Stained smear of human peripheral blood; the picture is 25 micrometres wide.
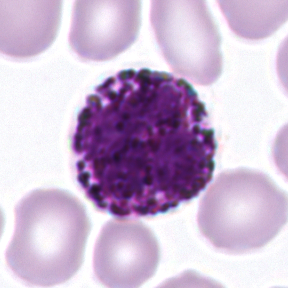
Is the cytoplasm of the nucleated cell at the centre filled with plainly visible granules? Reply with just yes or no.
Yes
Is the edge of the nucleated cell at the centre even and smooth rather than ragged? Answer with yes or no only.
No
